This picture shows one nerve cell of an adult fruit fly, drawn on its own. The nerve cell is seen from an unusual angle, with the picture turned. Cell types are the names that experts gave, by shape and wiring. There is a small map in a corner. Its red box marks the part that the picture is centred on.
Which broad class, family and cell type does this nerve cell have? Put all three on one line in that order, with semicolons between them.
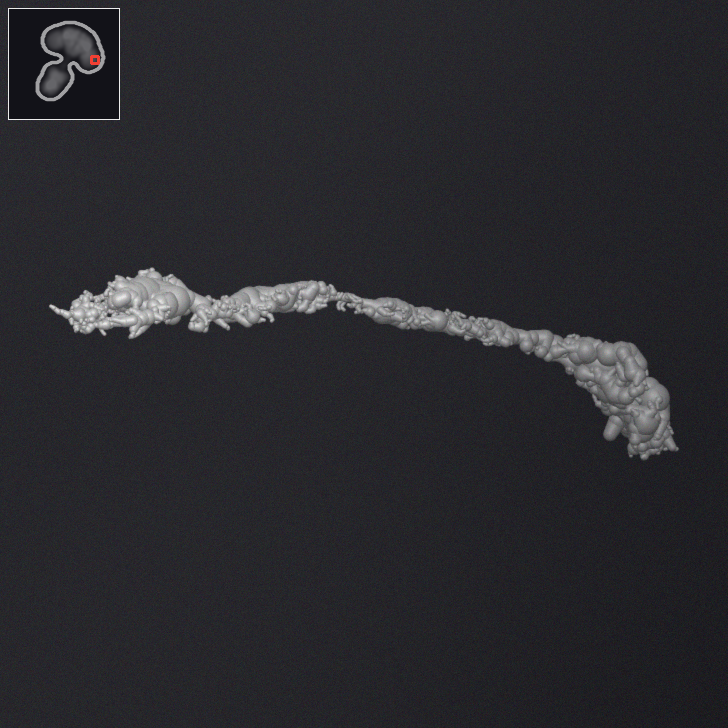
photoreceptor or other optic-lobe sensory neuron; class visual; R8p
